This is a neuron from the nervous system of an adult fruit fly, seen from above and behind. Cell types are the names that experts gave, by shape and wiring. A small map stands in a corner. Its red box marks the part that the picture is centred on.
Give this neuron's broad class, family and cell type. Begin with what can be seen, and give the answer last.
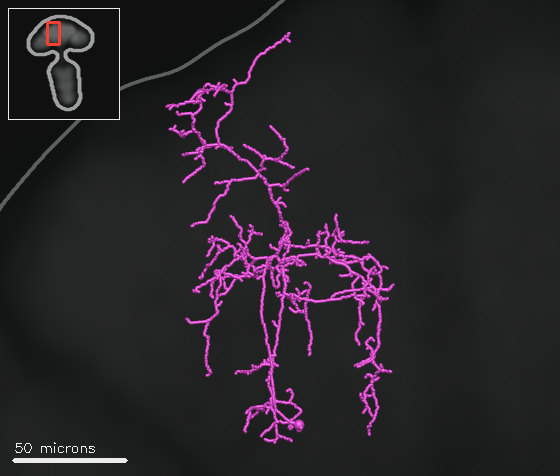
It lies in the brain. By the scale bar it is about 190 microns tall in this view. The picture shows dozens of branch ends. This is a central-brain intrinsic neuron. Its family is hemilineage SMPpv2_ventral. Its cell type is LAL301m.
